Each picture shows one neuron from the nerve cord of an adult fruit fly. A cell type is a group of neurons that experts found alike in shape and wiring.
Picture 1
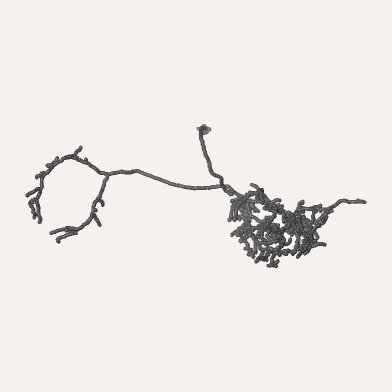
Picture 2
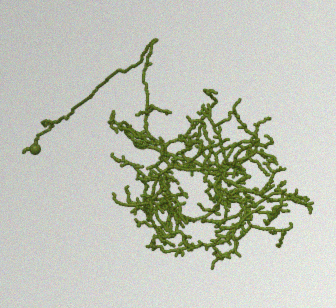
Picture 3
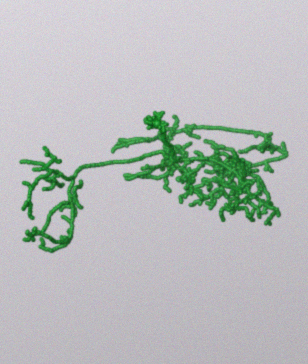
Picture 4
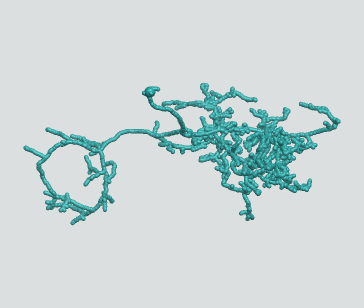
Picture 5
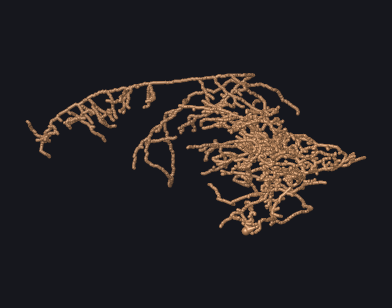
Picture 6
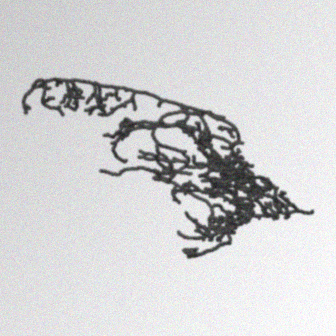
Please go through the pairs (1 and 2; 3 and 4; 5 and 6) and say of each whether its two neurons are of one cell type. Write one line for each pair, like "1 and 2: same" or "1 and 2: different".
1 and 2: different
3 and 4: same
5 and 6: same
